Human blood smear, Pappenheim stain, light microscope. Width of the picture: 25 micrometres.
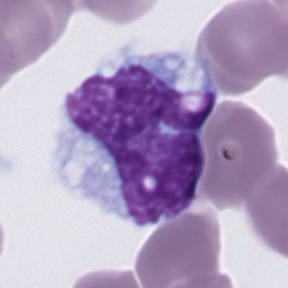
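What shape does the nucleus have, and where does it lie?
It is irregular and folded, with indentations in its outline, and lies toward the right side of the cell.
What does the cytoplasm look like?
It is pale grey-blue and contains several small clear vacuoles.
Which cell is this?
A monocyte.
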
